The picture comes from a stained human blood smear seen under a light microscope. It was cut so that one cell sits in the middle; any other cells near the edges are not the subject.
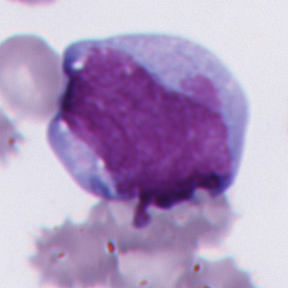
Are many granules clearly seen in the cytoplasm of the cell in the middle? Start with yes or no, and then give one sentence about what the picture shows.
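No. No distinct granules are seen in the cytoplasm.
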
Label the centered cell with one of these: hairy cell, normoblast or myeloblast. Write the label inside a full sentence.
To answer, the cell in the center of the crop is a myeloblast.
